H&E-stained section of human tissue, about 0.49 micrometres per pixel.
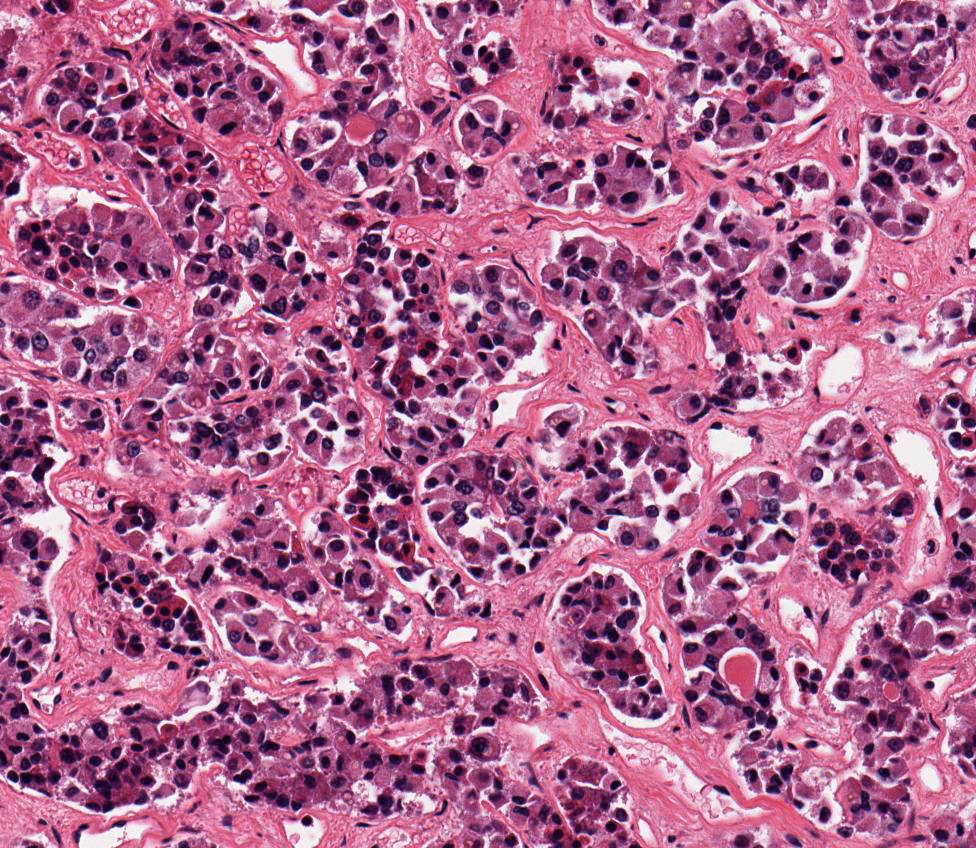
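Pituitary, in an H&E section: polygonal cells with abundant granular purplish-pink cytoplasm form nests, separated by septa of pink collagenous fibrous tissue. A few round, homogeneous pink globules lie within nests, one near the top centre and one at lower right. No glands or ducts with lumens appear in the field.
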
